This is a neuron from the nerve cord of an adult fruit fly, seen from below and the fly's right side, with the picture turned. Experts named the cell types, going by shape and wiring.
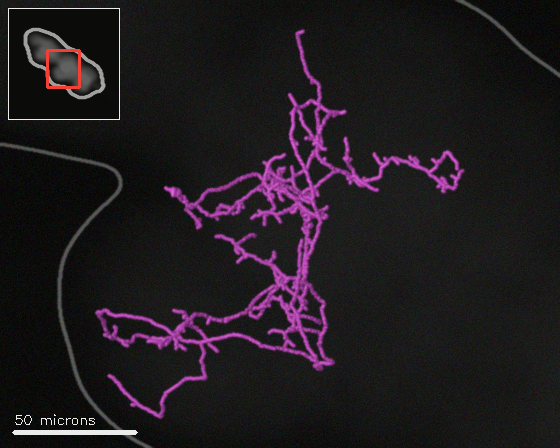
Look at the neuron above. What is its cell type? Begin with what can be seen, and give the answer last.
By the scale bar it is about 160 microns tall in this view. The picture shows dozens of branch ends. Its broad class is nerve-cord intrinsic neuron. It is of cell type IN12B046.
